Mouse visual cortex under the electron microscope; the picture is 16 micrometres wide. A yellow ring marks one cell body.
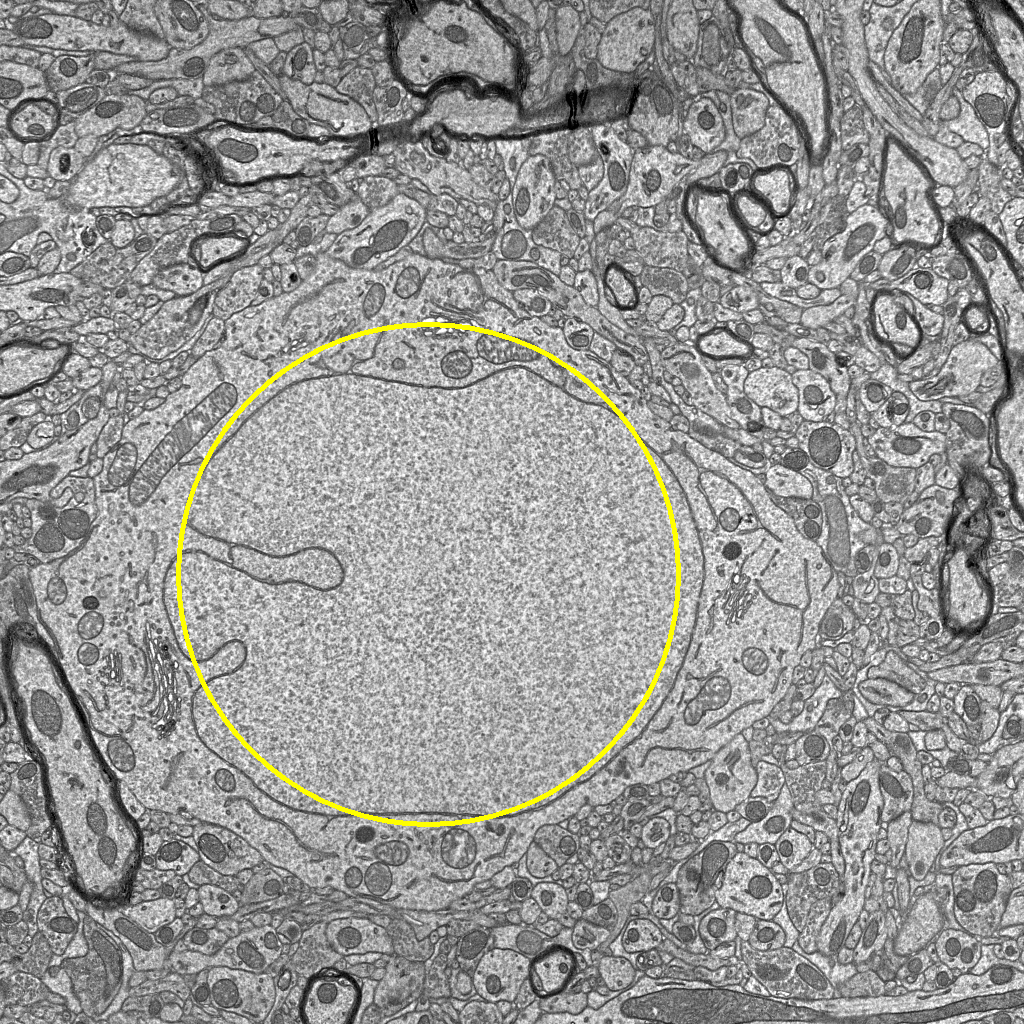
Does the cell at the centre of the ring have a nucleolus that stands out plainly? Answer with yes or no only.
No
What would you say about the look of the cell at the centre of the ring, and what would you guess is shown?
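Nearly round and large, the nucleus shows its whole outline. A long finger-like fold of the envelope reaches from its left edge toward the centre; a shorter loop indents its lower left. Chromatin is pale, evenly dispersed, without dark clumps lining the envelope. The cell is an excitatory neuron.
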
